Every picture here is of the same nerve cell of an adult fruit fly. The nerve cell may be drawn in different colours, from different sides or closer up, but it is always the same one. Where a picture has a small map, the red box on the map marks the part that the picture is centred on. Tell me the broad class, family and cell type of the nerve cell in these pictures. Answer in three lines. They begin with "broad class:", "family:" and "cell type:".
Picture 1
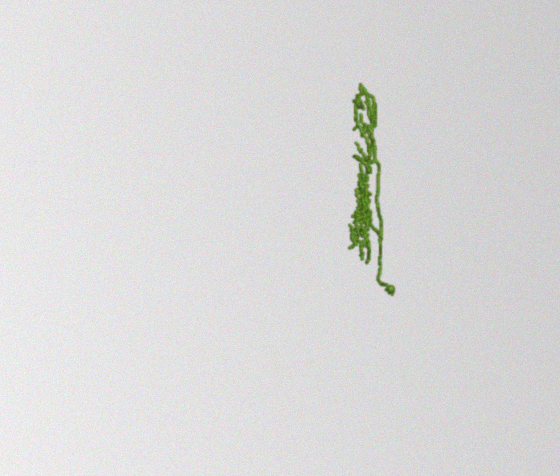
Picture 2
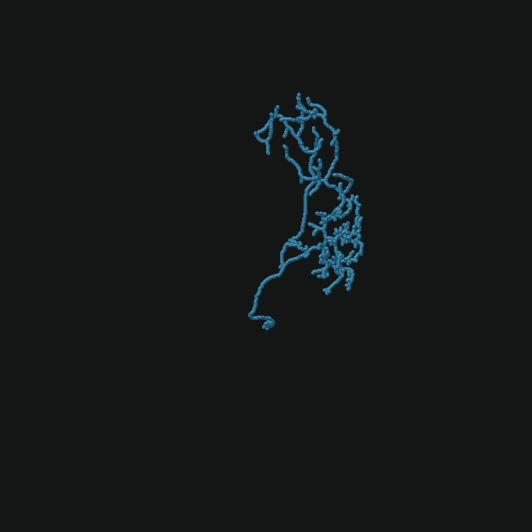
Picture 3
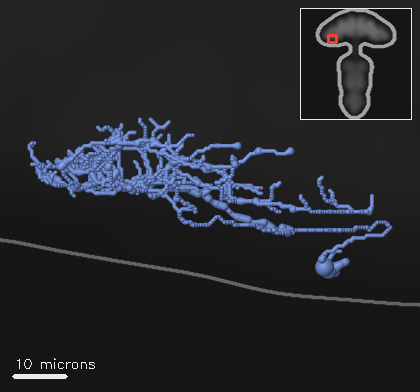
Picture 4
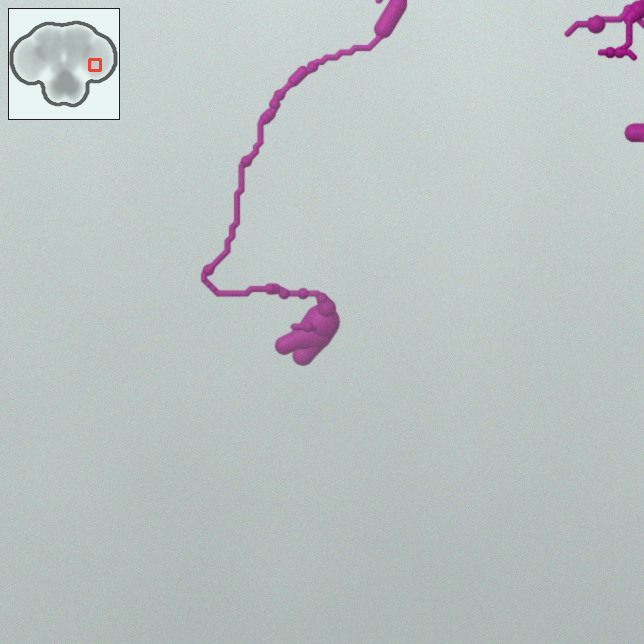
broad class: optic-lobe intrinsic neuron
family: LPi
cell type: LPi3b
